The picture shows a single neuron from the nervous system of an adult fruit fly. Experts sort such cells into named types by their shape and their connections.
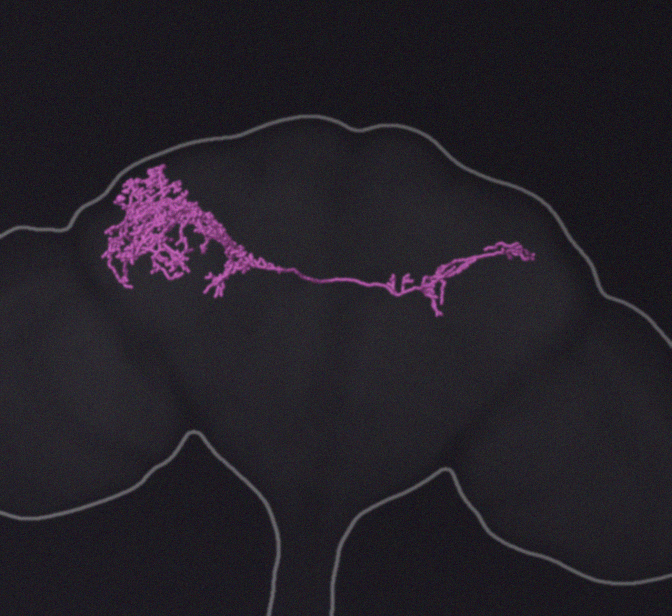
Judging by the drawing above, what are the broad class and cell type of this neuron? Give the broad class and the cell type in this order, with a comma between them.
central-brain intrinsic neuron, CL093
